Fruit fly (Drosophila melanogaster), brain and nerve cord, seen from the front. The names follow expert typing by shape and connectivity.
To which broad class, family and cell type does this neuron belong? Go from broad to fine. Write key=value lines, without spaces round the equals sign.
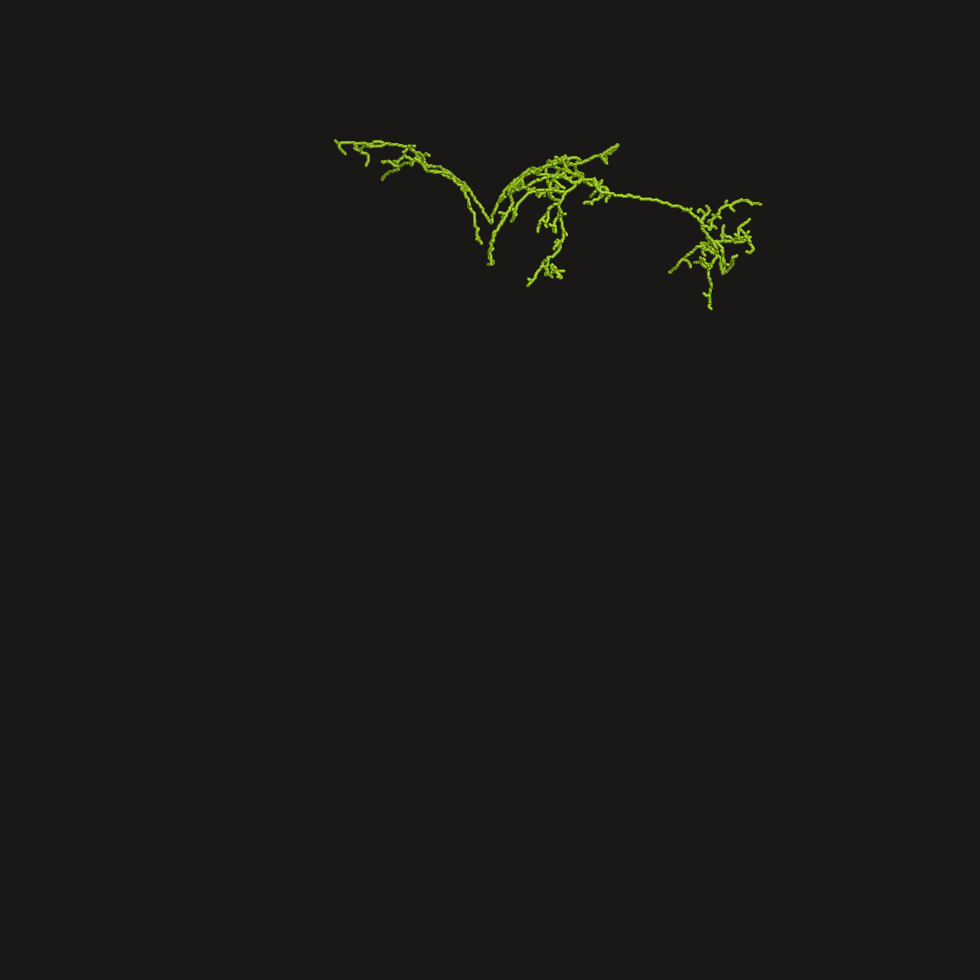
broad_class=central-brain intrinsic neuron
family=hemilineage SMPad1
cell_type=SMP107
